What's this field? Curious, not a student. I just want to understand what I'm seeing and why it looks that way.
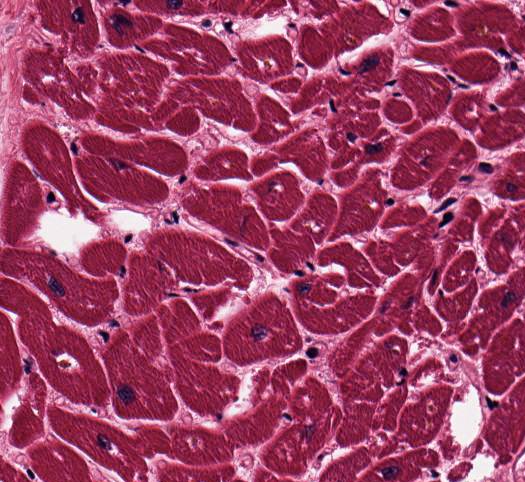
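Myocardium, cut mostly in cross or oblique section. Fibres packed throughout; profiles rounded to polygonal. Nuclei, where present, single and central.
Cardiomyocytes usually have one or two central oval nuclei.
Cytoplasm deep red-pink with eosin.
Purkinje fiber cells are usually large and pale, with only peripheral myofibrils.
Small pale clear zone around or beside the central nucleus in several fibres.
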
